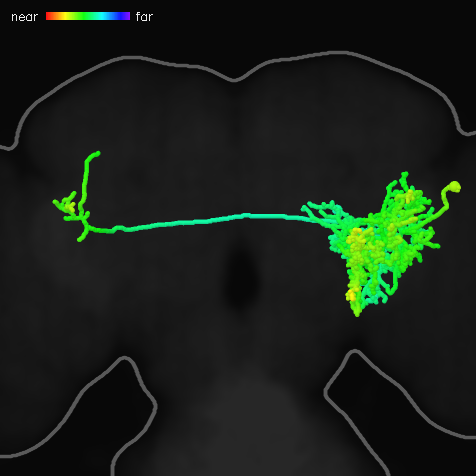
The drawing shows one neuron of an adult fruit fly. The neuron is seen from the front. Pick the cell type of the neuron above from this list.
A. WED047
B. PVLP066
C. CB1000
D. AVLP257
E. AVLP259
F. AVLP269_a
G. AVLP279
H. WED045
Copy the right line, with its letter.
E. AVLP259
